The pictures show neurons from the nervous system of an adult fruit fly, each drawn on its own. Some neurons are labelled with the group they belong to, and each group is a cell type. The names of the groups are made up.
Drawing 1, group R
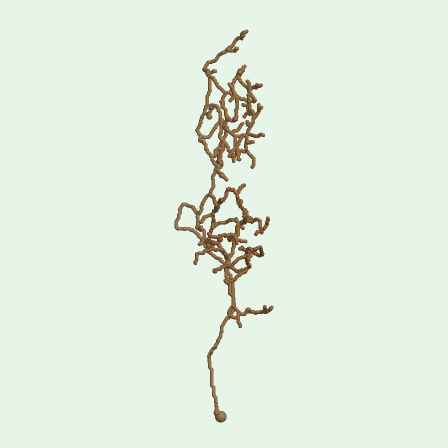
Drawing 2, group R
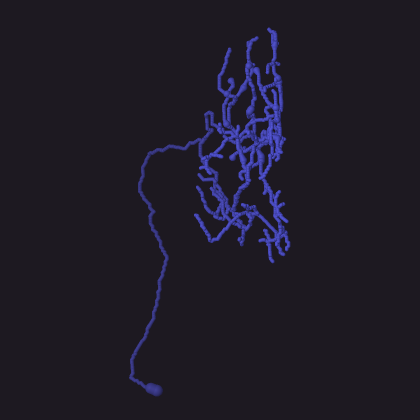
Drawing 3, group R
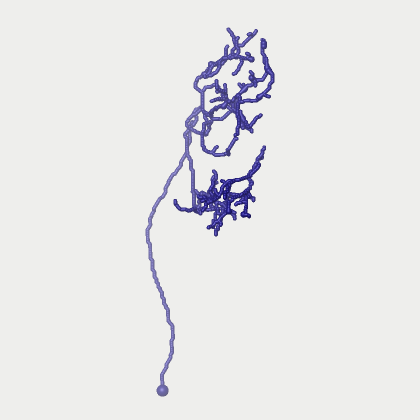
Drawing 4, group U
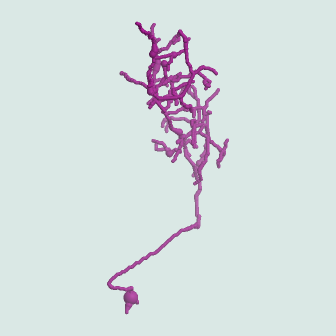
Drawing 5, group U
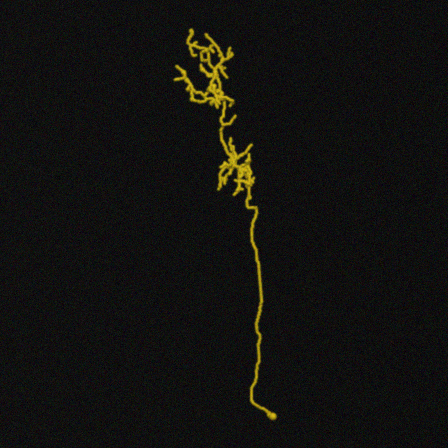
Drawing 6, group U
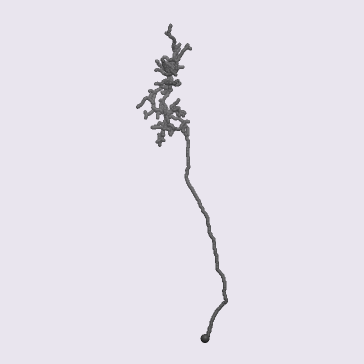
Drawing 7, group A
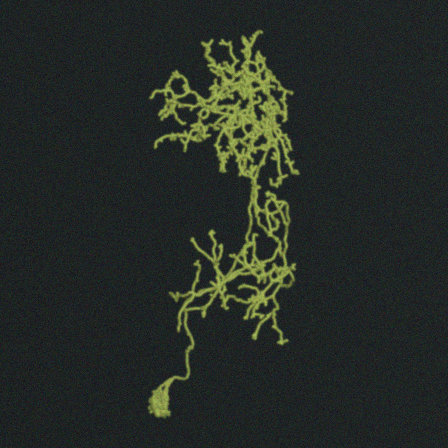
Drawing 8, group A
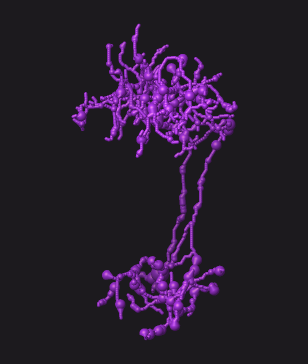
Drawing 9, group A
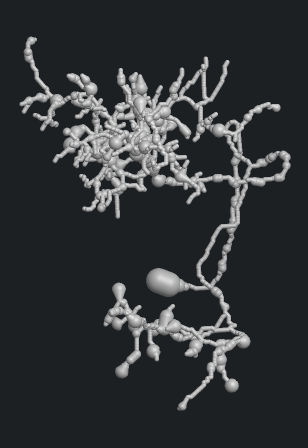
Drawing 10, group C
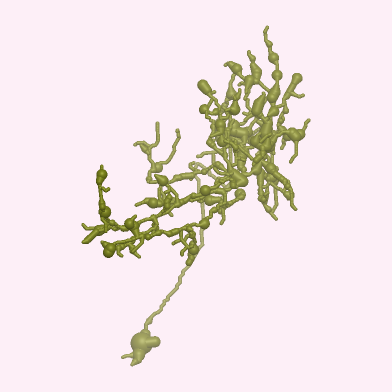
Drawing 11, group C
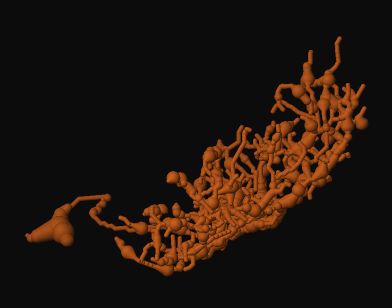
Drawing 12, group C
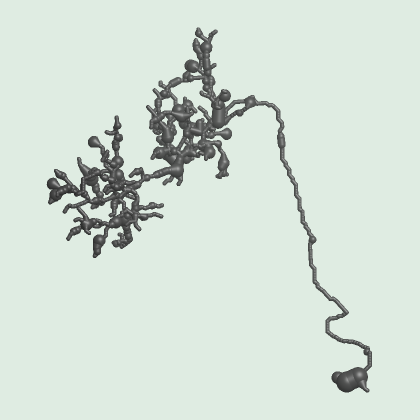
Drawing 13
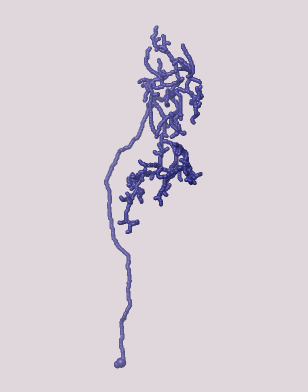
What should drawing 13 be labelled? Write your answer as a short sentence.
It belongs to group R.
